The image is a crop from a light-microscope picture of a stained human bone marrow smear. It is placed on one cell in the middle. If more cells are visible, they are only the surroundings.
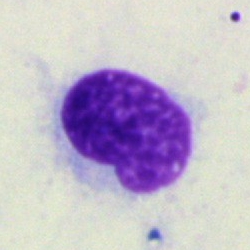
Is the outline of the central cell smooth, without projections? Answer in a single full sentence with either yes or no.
No, projections, blebs or tags, or a frayed edge, break the outline of this cell.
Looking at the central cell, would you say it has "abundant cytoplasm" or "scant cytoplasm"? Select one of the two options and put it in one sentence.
What cytoplasm the cell has forms just a narrow rim.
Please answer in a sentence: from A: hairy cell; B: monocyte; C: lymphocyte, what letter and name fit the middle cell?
At the centre of the crop lies a hairy cell, which makes option A correct.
